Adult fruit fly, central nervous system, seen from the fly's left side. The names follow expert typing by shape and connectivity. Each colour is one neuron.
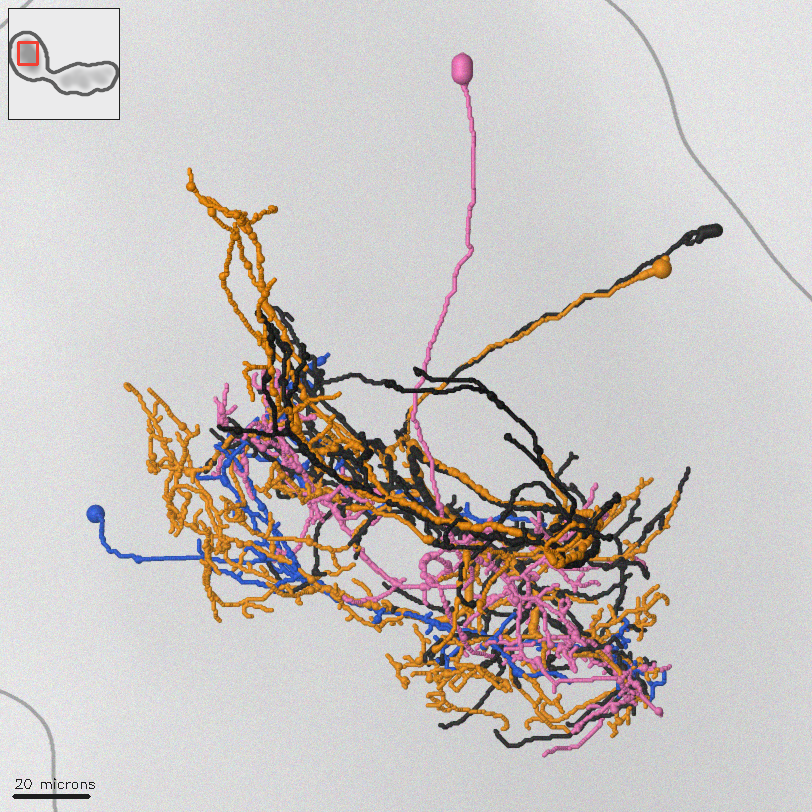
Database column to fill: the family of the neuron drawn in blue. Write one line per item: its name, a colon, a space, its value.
family: hemilineage LALa1_anterior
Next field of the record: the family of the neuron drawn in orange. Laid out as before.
family: hemilineage DM6_central1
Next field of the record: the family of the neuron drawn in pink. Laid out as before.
family: hemilineage DM1_antero_ventral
